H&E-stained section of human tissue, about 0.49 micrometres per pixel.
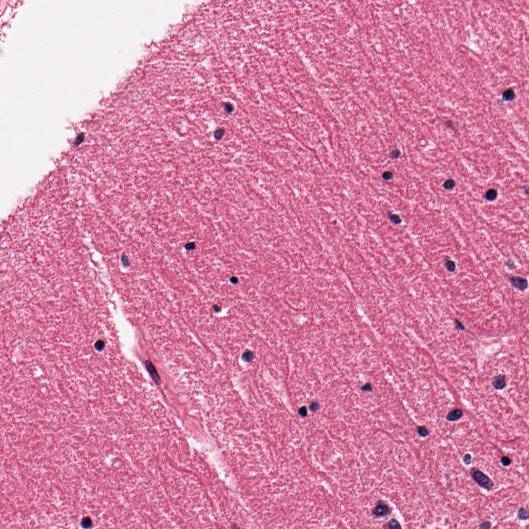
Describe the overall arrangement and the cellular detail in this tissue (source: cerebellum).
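Almost the whole field is filled by finely fibrillary pink neuropil, with no epithelium, glands or fat anywhere. Faint fibre streaks within the neuropil run mostly from upper left toward lower right. Nuclei are sparse near the tissue edge at upper left and more numerous toward the right and lower right. Some of these scattered nuclei sit in a small clear halo within the pink background.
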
